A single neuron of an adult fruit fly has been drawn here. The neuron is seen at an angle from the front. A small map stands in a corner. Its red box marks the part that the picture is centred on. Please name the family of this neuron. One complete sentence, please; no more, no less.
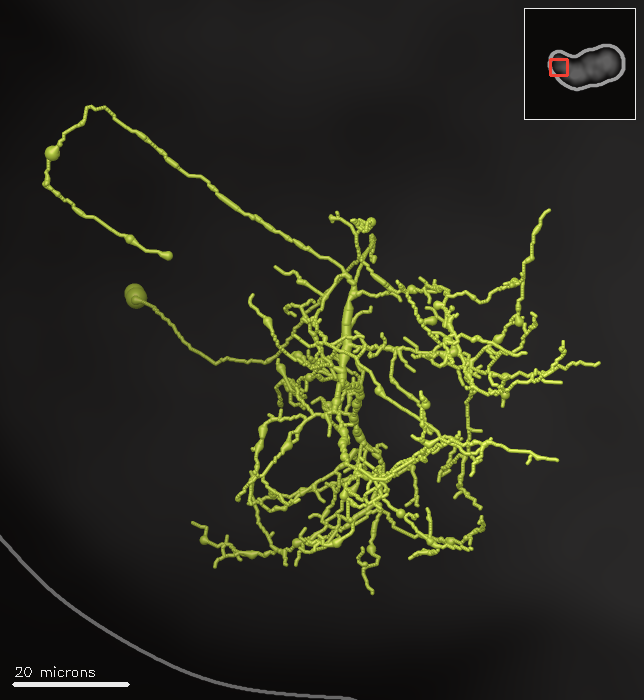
This neuron is grouped under the hemilineage 04B family.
